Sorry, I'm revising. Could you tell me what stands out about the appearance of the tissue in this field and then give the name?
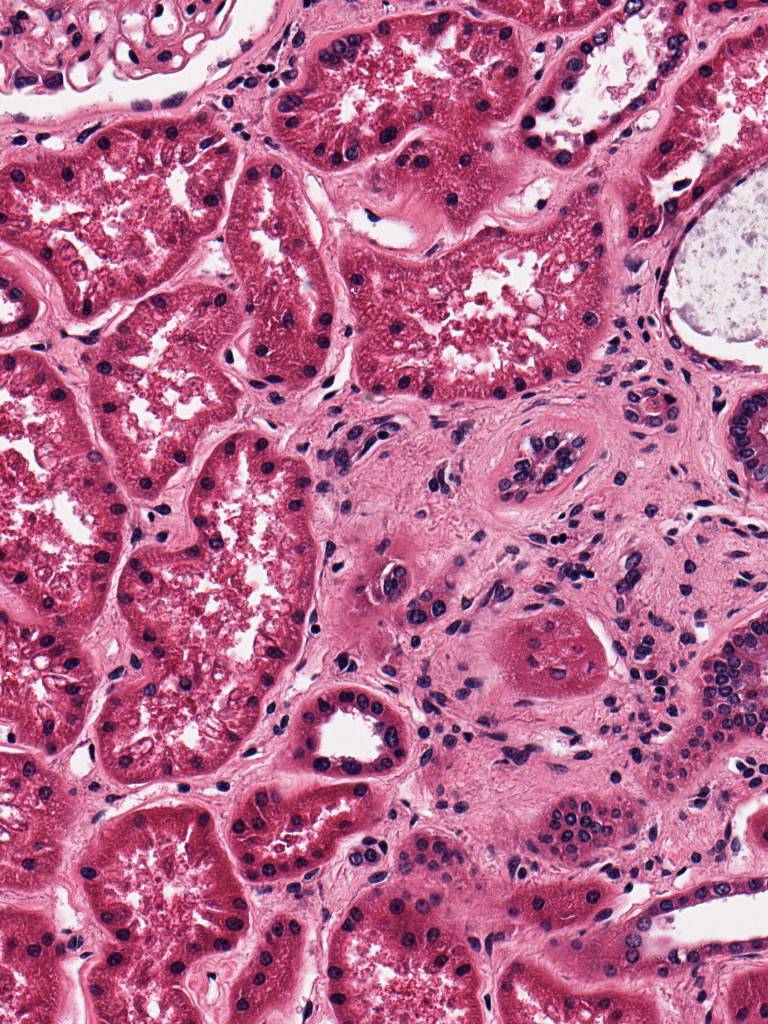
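The large tubules on the left are lined by a single layer of cuboidal cells with strongly eosinophilic, granular cytoplasm, their round, dark nuclei forming one basal row. Compare the smaller tubule at lower centre: lower cells, closely spaced nuclei, a clear, open round lumen. Groups of cells with small, crowded, dark round nuclei line the right side of the loose central zone. You are looking at renal cortex.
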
